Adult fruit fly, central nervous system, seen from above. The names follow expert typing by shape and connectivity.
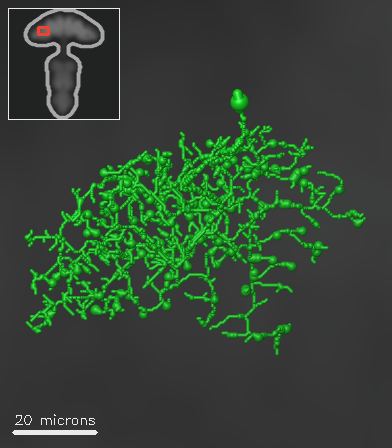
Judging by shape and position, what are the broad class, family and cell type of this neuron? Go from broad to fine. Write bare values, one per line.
optic-lobe intrinsic neuron
Pm
Pm6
